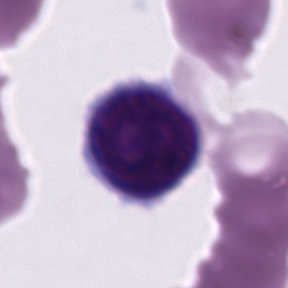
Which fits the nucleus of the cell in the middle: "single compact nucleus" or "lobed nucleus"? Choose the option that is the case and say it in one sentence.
There is one compact round, oval or kidney-shaped nucleus in this cell.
